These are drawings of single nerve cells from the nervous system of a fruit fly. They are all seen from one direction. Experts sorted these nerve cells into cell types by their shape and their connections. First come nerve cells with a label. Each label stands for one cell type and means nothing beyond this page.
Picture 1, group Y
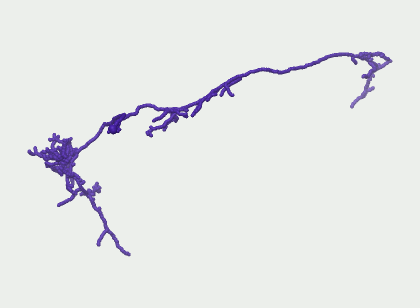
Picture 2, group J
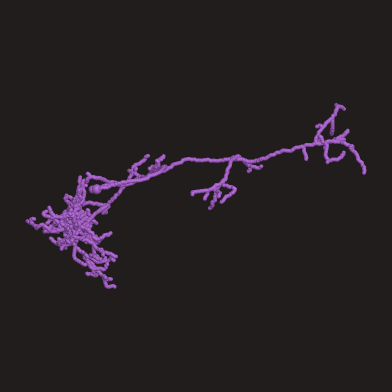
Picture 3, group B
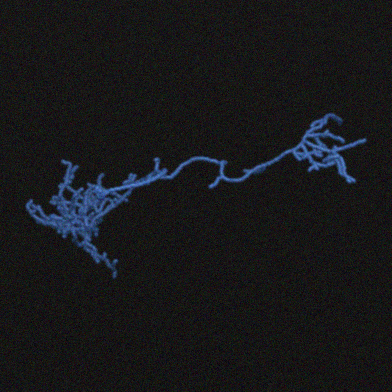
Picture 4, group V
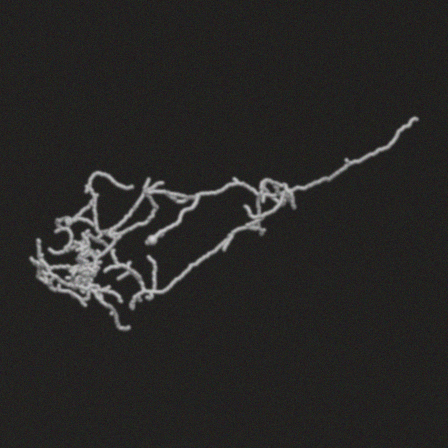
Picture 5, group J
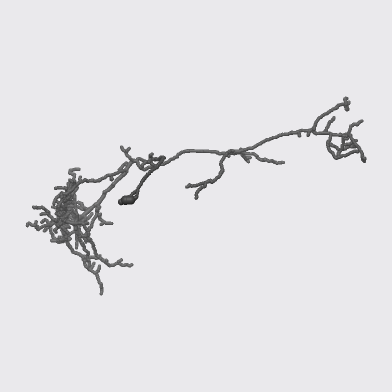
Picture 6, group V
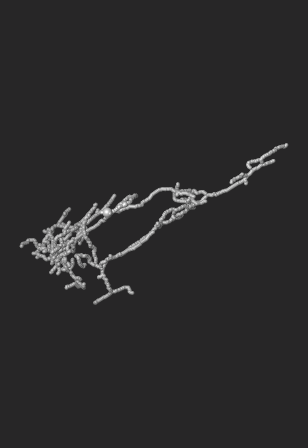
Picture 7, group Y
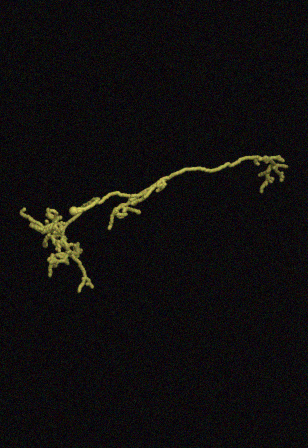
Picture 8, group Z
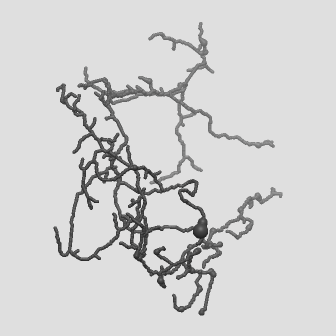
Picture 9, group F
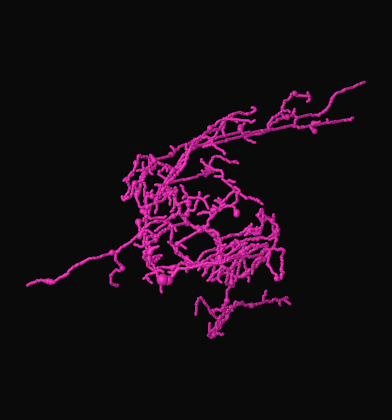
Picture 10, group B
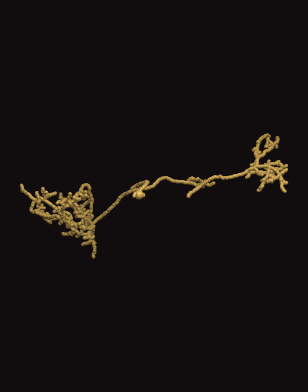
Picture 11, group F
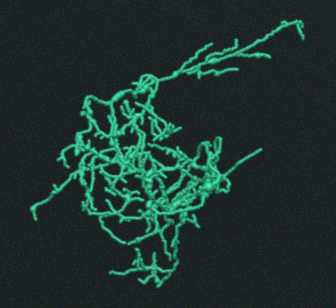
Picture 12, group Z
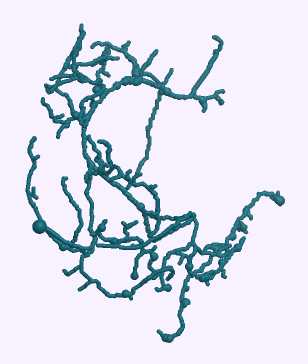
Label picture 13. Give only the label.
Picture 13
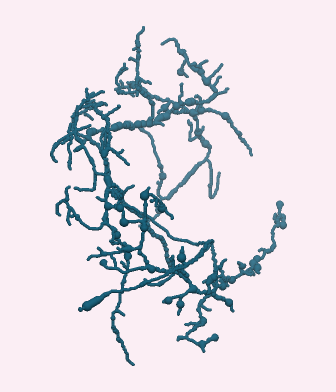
group Z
